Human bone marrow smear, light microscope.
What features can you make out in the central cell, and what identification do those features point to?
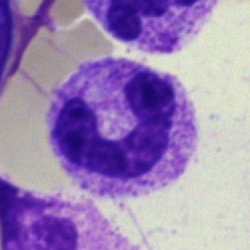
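Start with the outline: it is round, with a slightly fuzzy edge. Inside, the nucleus forms a curved band shaped like a horseshoe, with its opening facing upward. Its chromatin is dark purple and coarsely clumped. Around the nucleus runs a fairly ample rim of pale lilac cytoplasm. This is a band neutrophil.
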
